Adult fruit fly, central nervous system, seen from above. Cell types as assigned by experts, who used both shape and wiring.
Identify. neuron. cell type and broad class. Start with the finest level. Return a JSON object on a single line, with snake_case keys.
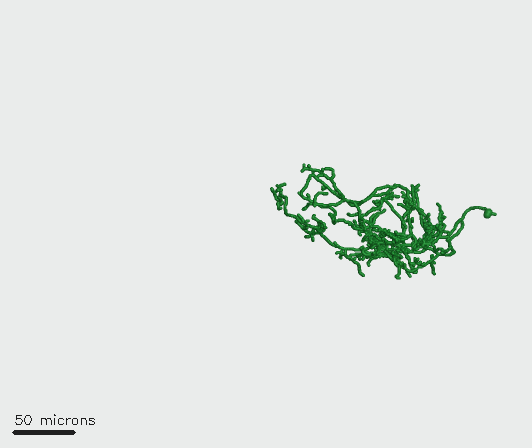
{"cell_type": "SLP067", "broad_class": "central-brain intrinsic neuron"}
